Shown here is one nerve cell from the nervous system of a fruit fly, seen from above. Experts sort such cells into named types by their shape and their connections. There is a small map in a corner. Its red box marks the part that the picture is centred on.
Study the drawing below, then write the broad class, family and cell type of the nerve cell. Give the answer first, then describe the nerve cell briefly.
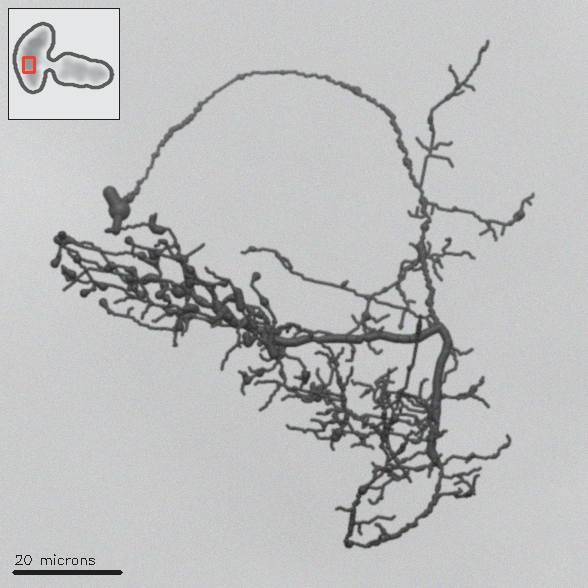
This is a central-brain intrinsic neuron. The family is hemilineage MD3. It is of cell type WED206. It is in the brain and does not reach the nerve cord. By the scale bar it is about 95 microns tall in this view.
